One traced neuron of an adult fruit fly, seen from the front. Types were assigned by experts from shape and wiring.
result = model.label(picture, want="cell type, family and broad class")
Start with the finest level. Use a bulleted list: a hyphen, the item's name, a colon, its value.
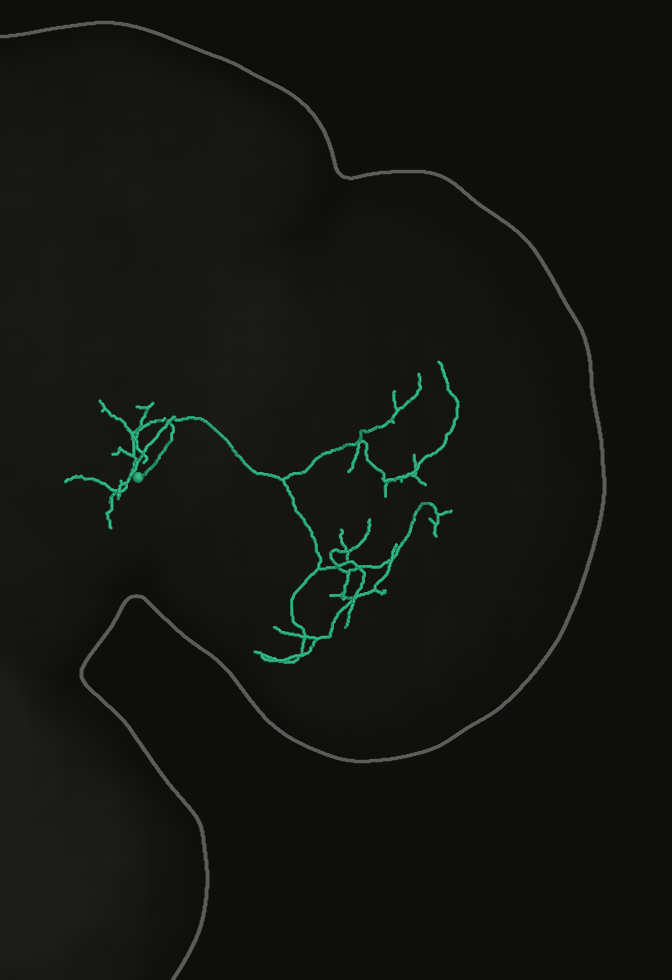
- cell type: LPT113
- family: LPT
- broad class: visual centrifugal neuron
